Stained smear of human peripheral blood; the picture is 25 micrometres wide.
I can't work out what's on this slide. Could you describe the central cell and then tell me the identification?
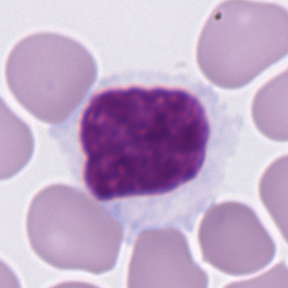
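Notice the outer edge here: irregular and fuzzy, not smooth. The chromatin's dark purple and coarsely clumped. The rim of cytoplasm around the nucleus is widest below it, and very pale blue. This one's a hairy cell.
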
